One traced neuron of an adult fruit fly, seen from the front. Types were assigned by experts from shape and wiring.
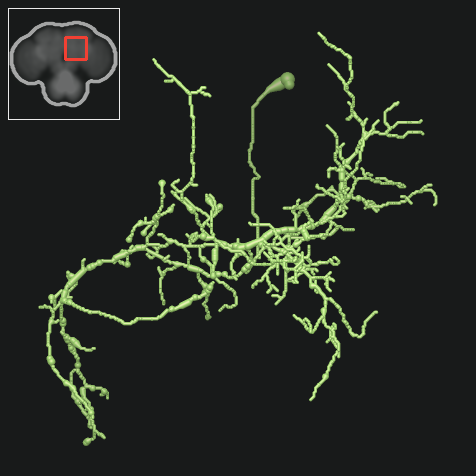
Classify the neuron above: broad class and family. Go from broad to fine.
central-brain intrinsic neuron; hemilineage SMPpv2_ventral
